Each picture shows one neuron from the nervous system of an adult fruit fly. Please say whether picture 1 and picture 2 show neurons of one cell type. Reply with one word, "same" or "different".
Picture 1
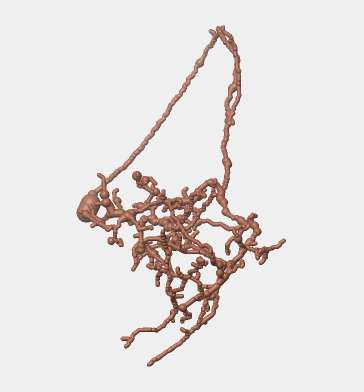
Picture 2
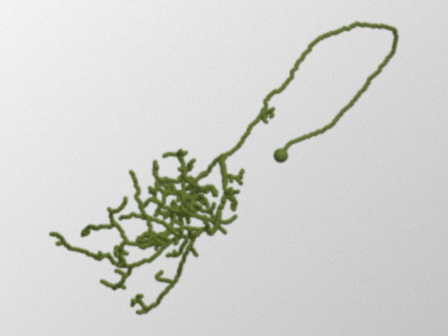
same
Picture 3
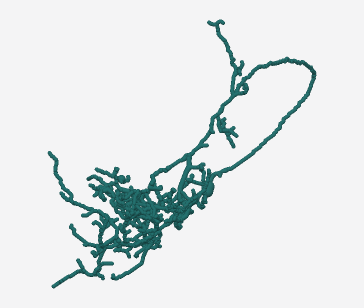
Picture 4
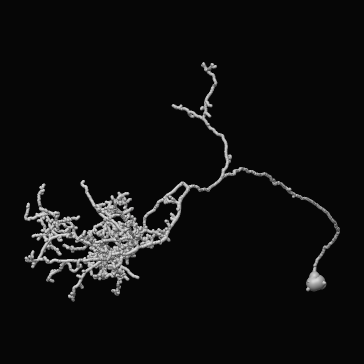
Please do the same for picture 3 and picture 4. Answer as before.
different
